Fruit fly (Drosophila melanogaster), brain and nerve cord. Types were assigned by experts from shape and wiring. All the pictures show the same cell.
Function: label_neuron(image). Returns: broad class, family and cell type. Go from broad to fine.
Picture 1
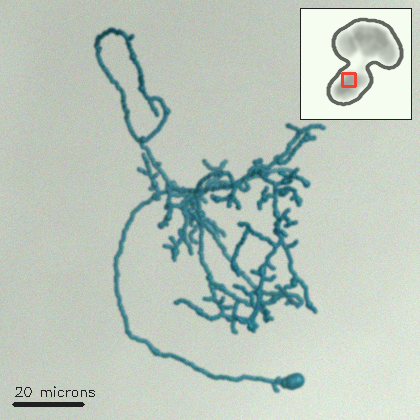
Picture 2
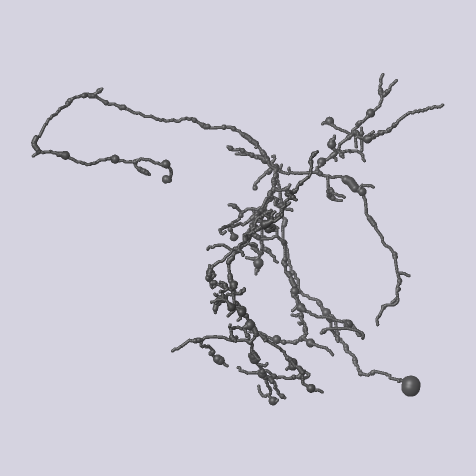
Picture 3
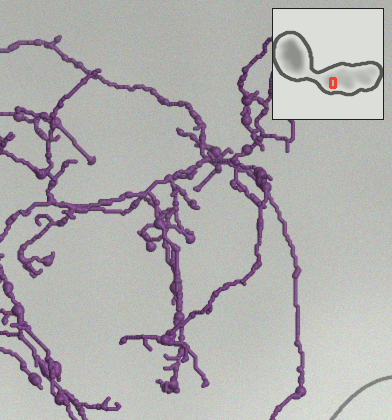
nerve-cord intrinsic neuron; hemilineage 04B; IN04B115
